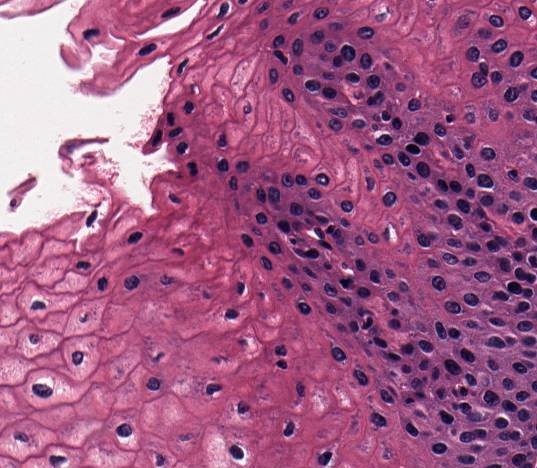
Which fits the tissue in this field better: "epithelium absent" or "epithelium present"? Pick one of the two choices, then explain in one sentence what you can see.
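Epithelium present. An unstained empty space lies at the upper left, beyond the epithelial surface.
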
